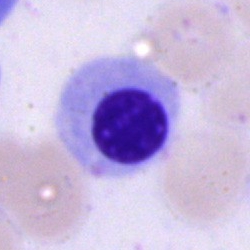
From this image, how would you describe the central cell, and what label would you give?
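First, the outline: smooth and rounded, without surface projections. Next, the nucleus, which sits off-centre toward the right. Then the cytoplasm, whose rim is widest on the left of the nucleus and which shows no visible granules. Last, the name: erythroblast.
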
